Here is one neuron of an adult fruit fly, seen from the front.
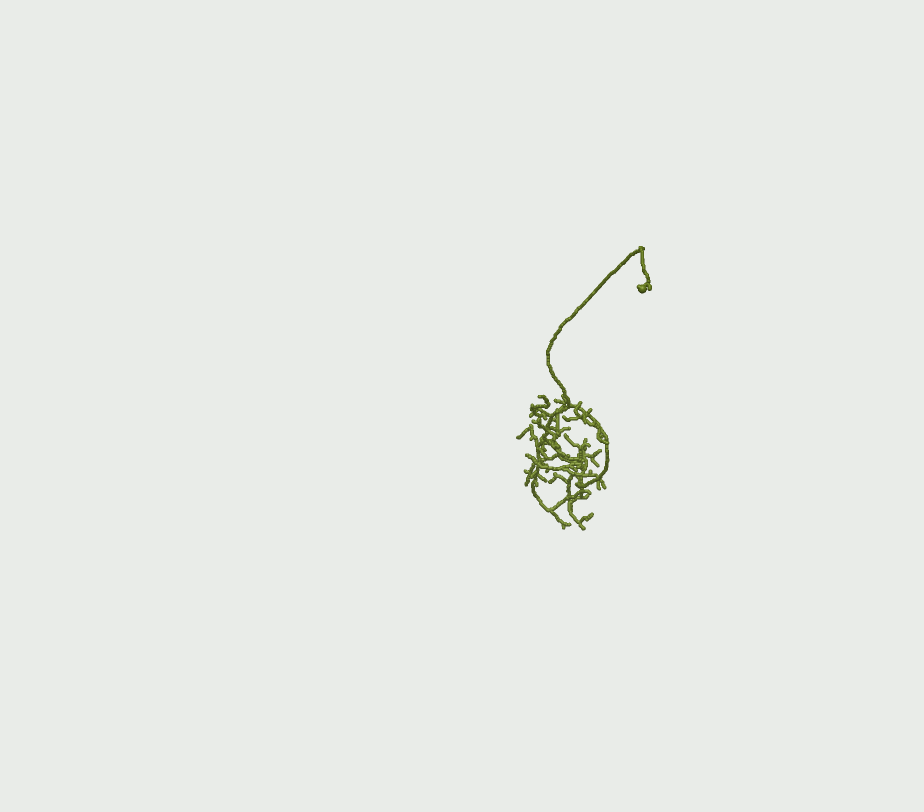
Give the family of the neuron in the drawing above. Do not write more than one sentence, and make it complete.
The family name for this neuron is hemilineage AOTUv1_ventral.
